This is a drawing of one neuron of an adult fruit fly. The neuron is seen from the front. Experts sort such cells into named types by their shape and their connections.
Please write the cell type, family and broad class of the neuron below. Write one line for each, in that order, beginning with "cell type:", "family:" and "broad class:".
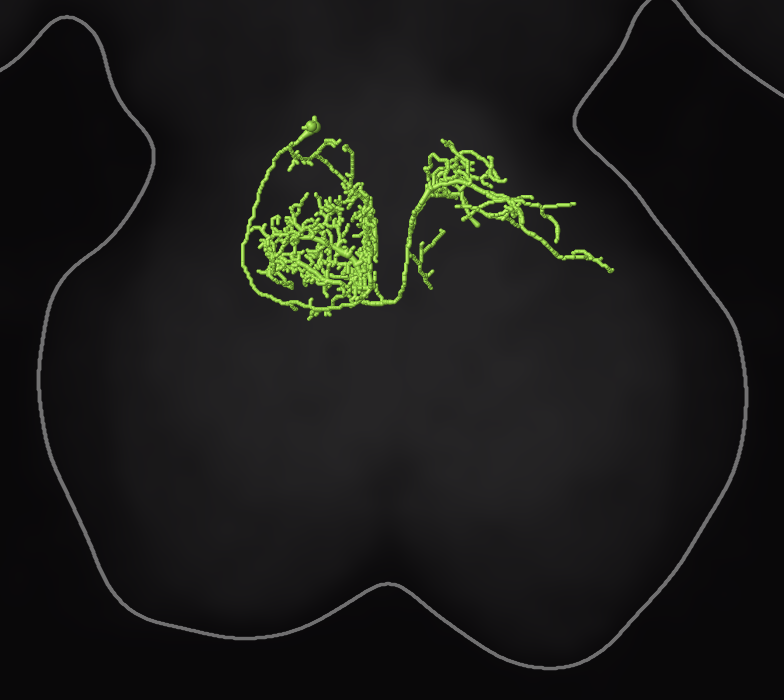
cell type: IN18B020
family: hemilineage 18B
broad class: nerve-cord intrinsic neuron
